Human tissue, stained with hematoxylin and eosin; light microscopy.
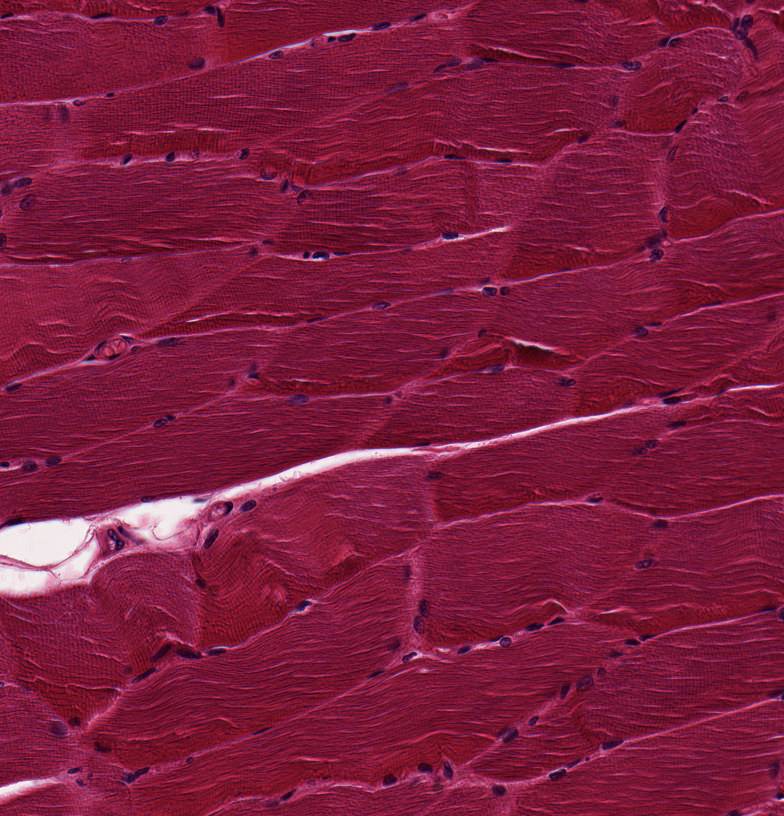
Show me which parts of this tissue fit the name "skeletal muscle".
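Yes, it's skeletal muscle.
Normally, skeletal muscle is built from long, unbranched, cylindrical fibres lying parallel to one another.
The fibres here run side by side and don't branch into each other, so that matches.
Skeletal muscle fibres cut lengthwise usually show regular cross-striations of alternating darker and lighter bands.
You can make out fine transverse cross-striations across the fibres, which goes with that. Besides that, the cytoplasm is a deep, even red, and the small, dark, flattened nuclei sit at the fibre edges, not in the middle.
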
